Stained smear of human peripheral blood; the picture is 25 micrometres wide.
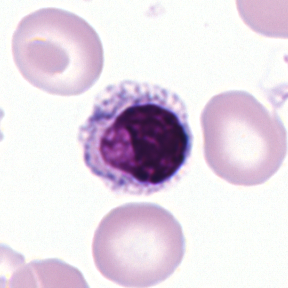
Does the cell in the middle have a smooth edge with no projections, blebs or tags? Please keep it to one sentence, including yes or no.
No, the cell's outline is not smooth; it is ragged or frayed, or has projections, blebs or tags.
